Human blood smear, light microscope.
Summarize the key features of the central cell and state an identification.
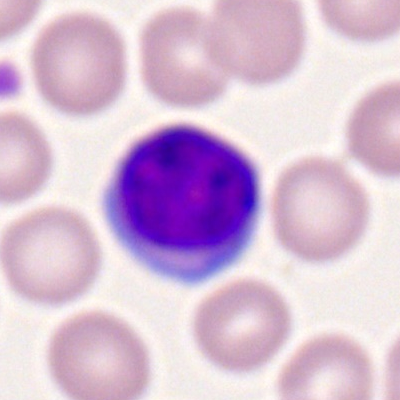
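Smooth and roughly round, the outline has no projections from the cell surface. Within it, the chromatin is dense, dark purple and coarsely clumped, and the cytoplasm holds no vacuoles. This cell is a lymphocyte.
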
